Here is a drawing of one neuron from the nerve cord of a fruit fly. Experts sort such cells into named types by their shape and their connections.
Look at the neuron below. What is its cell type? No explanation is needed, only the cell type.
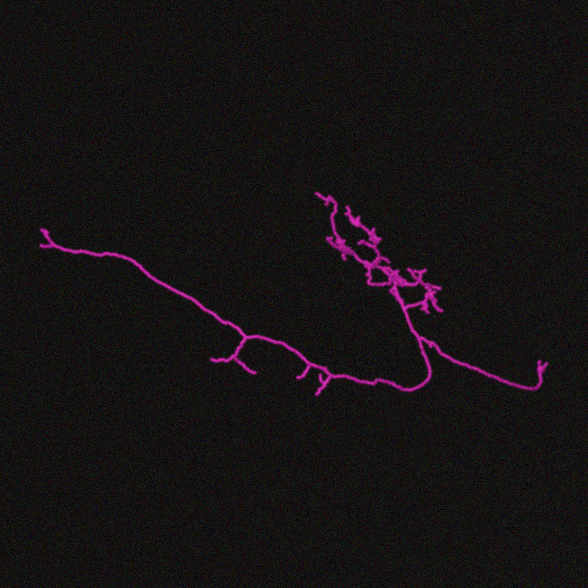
IN07B087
